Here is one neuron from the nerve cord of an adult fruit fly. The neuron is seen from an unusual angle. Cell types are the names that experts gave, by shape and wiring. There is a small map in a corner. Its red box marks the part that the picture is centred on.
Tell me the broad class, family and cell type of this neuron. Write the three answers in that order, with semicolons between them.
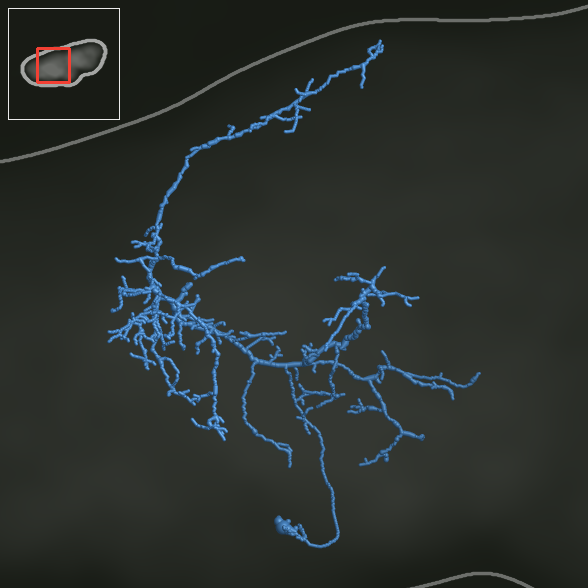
nerve-cord intrinsic neuron; hemilineage 13A; IN13A022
